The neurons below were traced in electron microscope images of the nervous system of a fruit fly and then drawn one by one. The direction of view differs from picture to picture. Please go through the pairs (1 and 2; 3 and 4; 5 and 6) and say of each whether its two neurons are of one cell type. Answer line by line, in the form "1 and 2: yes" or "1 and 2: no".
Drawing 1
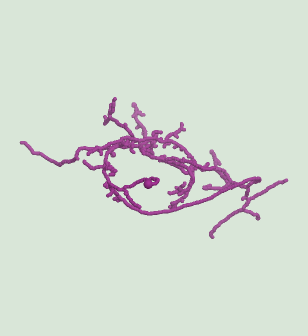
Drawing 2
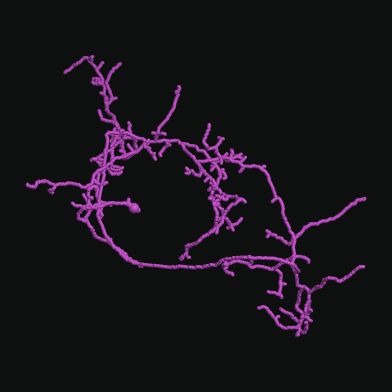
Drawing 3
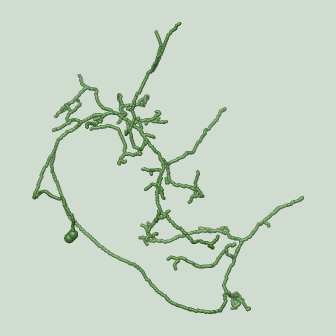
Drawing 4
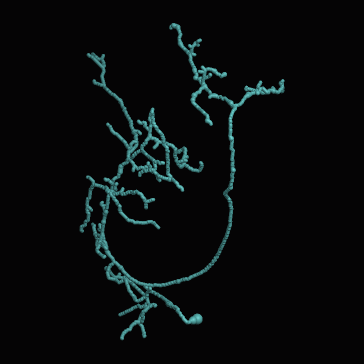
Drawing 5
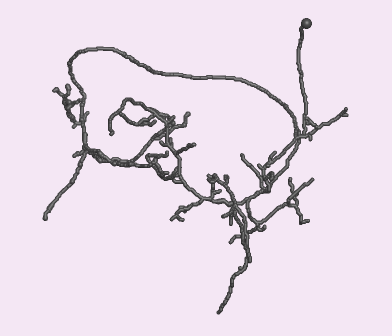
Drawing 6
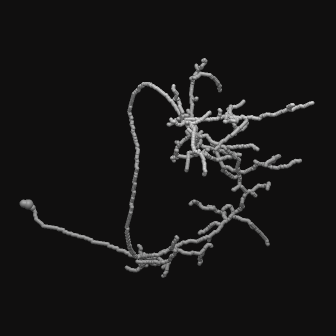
1 and 2: yes
3 and 4: yes
5 and 6: yes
